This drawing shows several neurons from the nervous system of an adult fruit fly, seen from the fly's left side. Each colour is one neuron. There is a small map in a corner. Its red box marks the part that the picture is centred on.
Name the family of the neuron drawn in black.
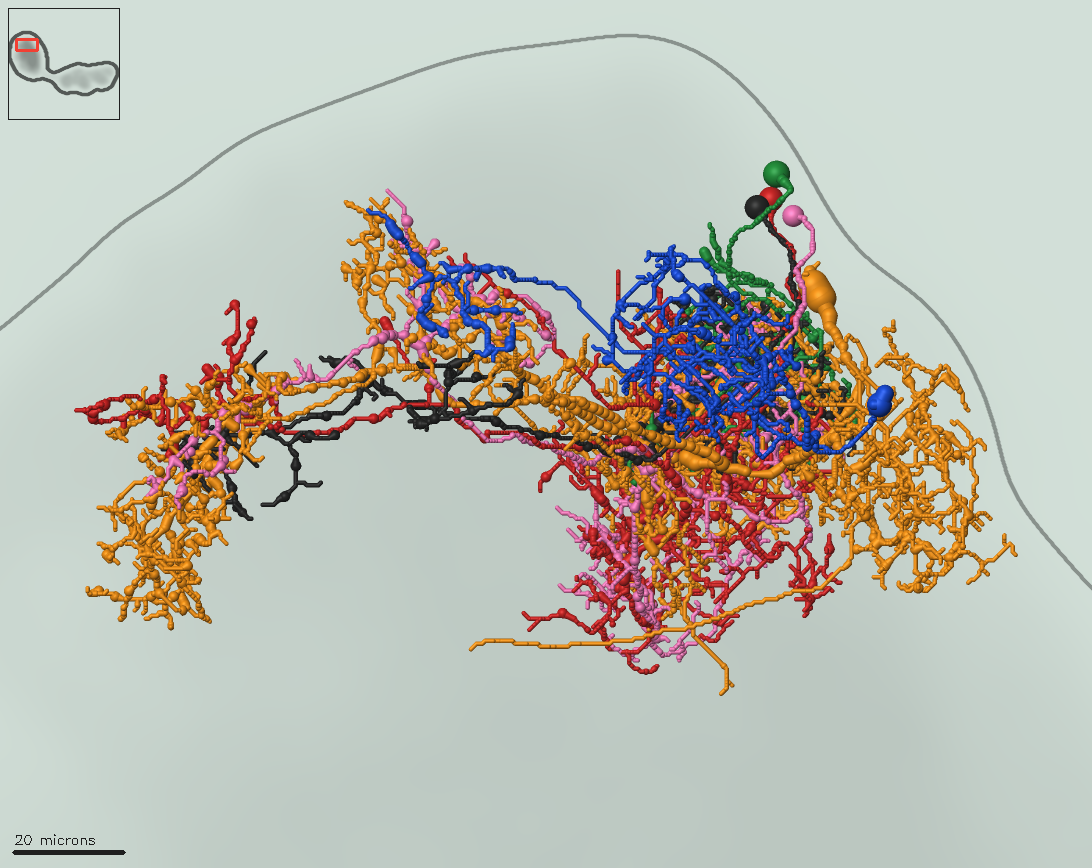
hemilineage VLPd&p1_posterior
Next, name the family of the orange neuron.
LHMB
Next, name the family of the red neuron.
hemilineage VLPd&p1_posterior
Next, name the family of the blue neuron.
hemilineage DL2_dorsal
